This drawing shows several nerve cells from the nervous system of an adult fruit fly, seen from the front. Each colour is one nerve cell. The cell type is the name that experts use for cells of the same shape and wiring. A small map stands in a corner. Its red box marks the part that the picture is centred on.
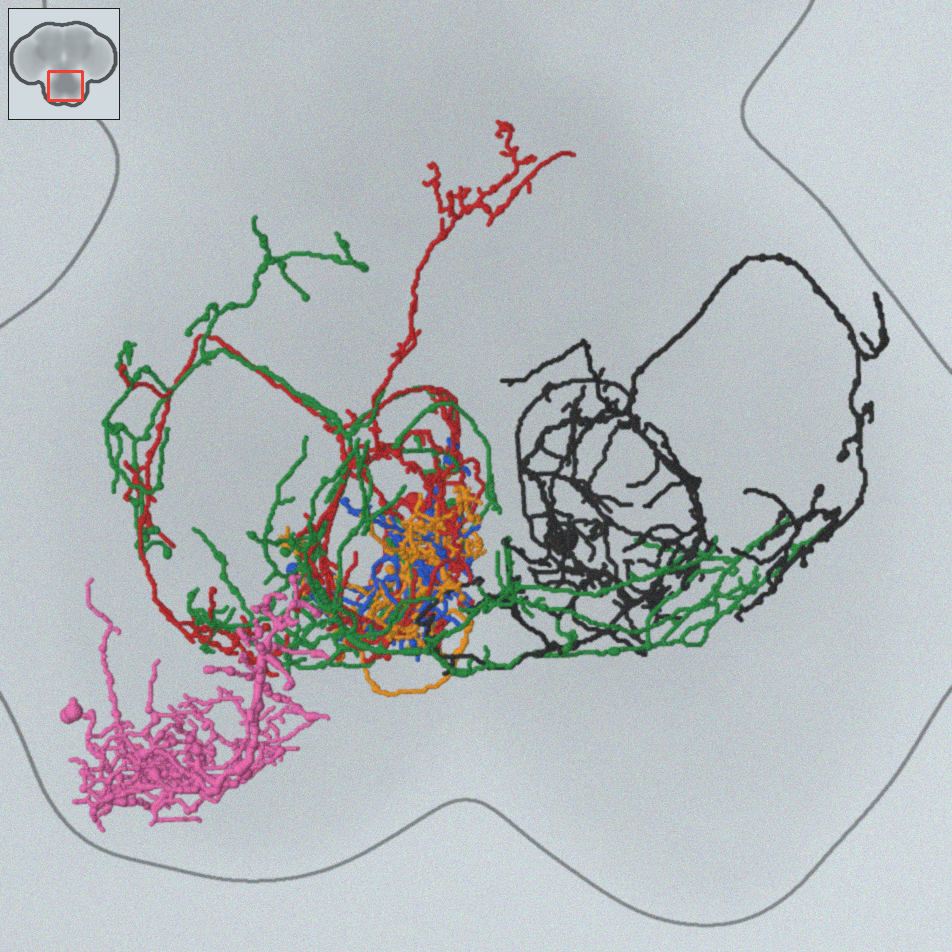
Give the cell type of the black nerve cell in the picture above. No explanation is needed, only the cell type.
IN04B060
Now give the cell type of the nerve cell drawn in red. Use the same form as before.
IN04B076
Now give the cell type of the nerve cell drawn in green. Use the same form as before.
IN04B032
